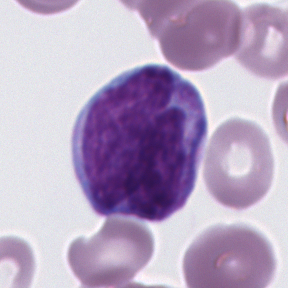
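Atypical promyelocyte: the nucleated cell at the centre of this stained peripheral blood smear. Its nucleus bears a notch on the upper right side. The cytoplasm is reduced to a thin rim surrounding the nucleus. Neither granules nor vacuoles are visible within the cytoplasm.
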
